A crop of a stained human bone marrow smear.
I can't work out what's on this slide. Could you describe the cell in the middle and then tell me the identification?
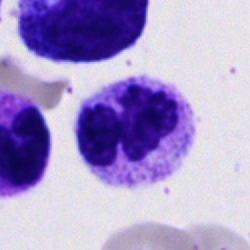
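The outline of the cell is round and smooth. Nuclear chromatin is dark purple and coarsely clumped. The cytoplasm contains no vacuoles. The cell is a segmented neutrophil.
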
